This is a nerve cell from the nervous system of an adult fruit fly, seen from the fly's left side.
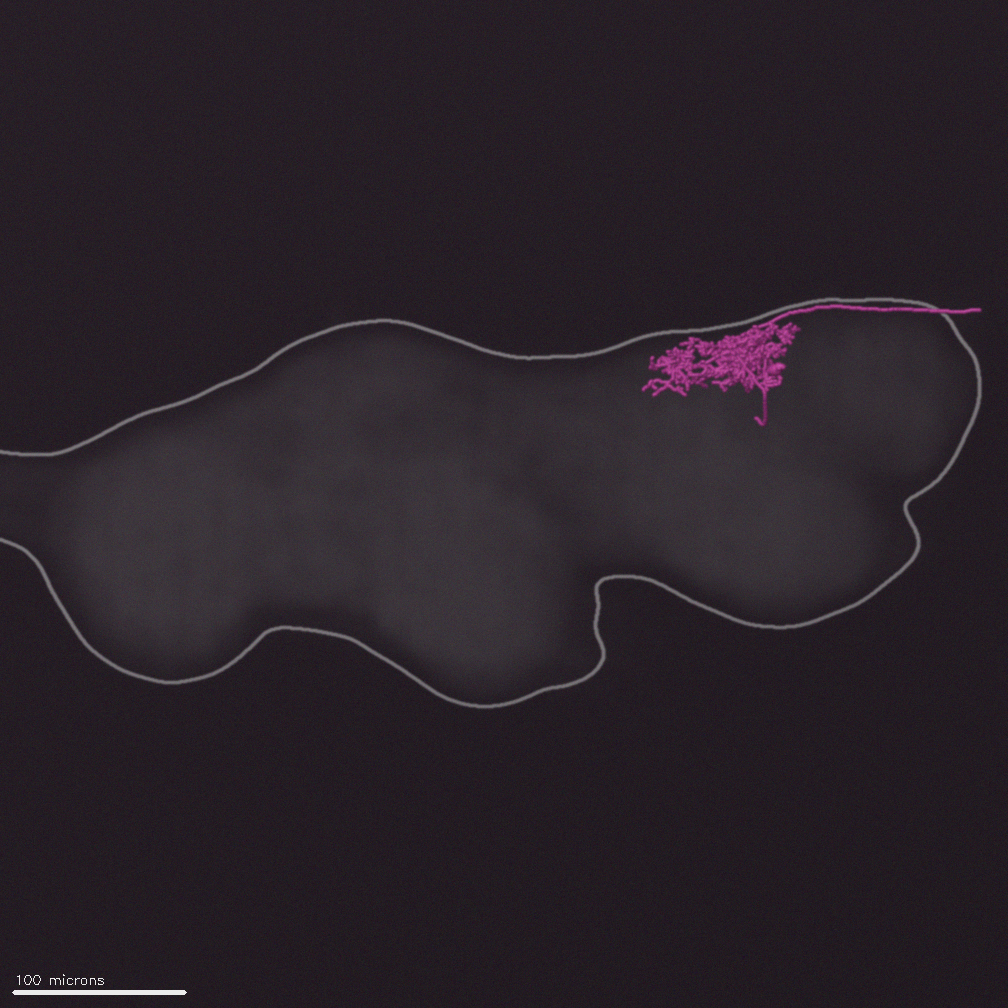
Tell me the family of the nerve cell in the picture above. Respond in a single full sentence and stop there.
The nerve cell takes hemilineage 06A as its family.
